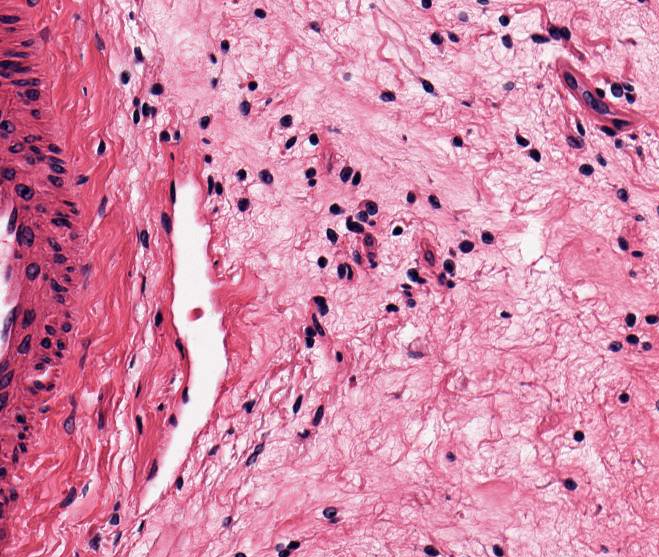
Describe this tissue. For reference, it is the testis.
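In the dense band on the left, collagen fibres run roughly vertically, with elongated spindle-shaped nuclei lying parallel to them. The loose stroma has only sparse cells, with small, dark, round to oval nuclei and scant cytoplasm, and they're most crowded in a loose cluster near the centre.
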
